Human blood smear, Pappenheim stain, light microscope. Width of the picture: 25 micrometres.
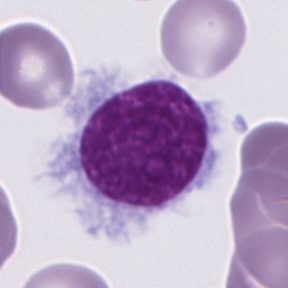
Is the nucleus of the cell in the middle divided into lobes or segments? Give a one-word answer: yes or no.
No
